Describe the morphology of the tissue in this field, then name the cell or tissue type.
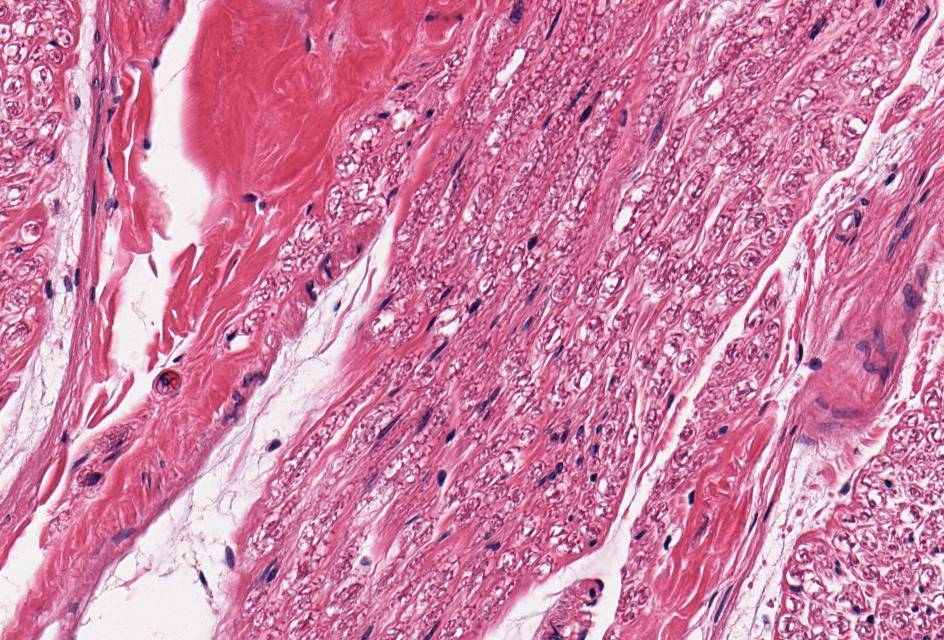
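Fibre bundles cross the centre of the field diagonally, lower left to upper right. Pale, bubbly fibre centres give the bundles a frothy appearance. At lower right, a bundle cut across shows closely packed rounded profiles. No fat cells are present. This is tibial nerve.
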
